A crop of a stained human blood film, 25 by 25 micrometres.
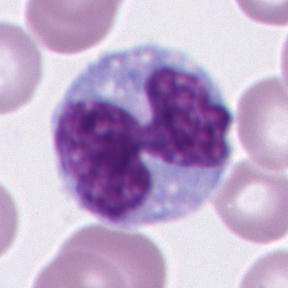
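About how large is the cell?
About 16 micrometres across.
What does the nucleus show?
Its left lobe is larger than its right lobe, and the chromatin is dark purple and coarsely clumped.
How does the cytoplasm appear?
Pale greyish blue, with no coarse, brightly coloured granules.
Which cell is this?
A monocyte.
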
